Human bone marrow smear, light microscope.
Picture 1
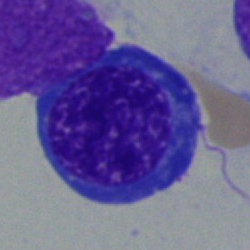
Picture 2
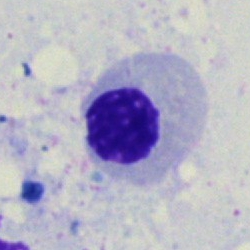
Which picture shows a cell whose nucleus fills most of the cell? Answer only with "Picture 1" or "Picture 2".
Picture 1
